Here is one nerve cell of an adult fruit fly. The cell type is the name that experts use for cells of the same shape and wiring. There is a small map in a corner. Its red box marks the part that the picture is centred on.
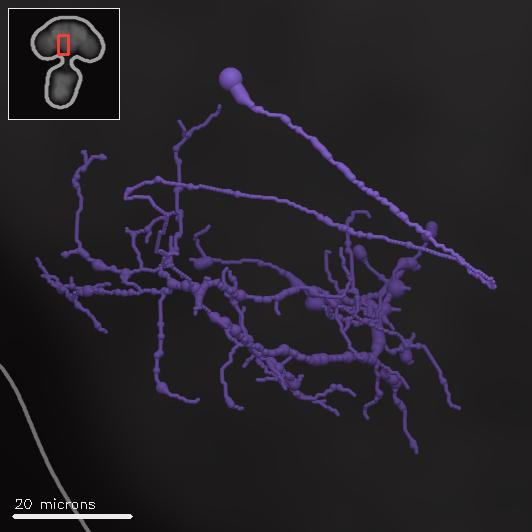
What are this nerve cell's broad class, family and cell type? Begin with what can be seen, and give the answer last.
The cell body is at the top of the picture. By the scale bar it is about 80 microns wide in this view. Dozens of branch ends can be seen. Its broad class is central-brain intrinsic neuron. Its family is hemilineage MD3. The cell type is PS323.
